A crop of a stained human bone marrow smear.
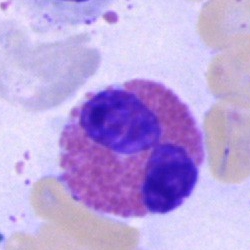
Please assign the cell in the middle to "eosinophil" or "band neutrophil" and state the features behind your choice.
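This cell is an eosinophil. Coarse reddish-pink granules fill its cytoplasm.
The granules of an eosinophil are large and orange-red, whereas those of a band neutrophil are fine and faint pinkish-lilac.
The nucleus is in two lobes, the larger toward the upper left and the smaller toward the lower right.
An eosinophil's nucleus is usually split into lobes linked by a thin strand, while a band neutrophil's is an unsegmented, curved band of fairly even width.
The outline is round, and the chromatin is dense and dark purple.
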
